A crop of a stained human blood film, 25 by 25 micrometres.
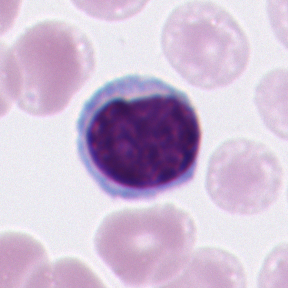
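Typical lymphocyte, the nucleated cell at the centre of a stained peripheral blood smear. First, the chromatin is dark purple and coarsely clumped. Second, the cytoplasm is pale blue. Third, it holds neither visible granules nor vacuoles.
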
